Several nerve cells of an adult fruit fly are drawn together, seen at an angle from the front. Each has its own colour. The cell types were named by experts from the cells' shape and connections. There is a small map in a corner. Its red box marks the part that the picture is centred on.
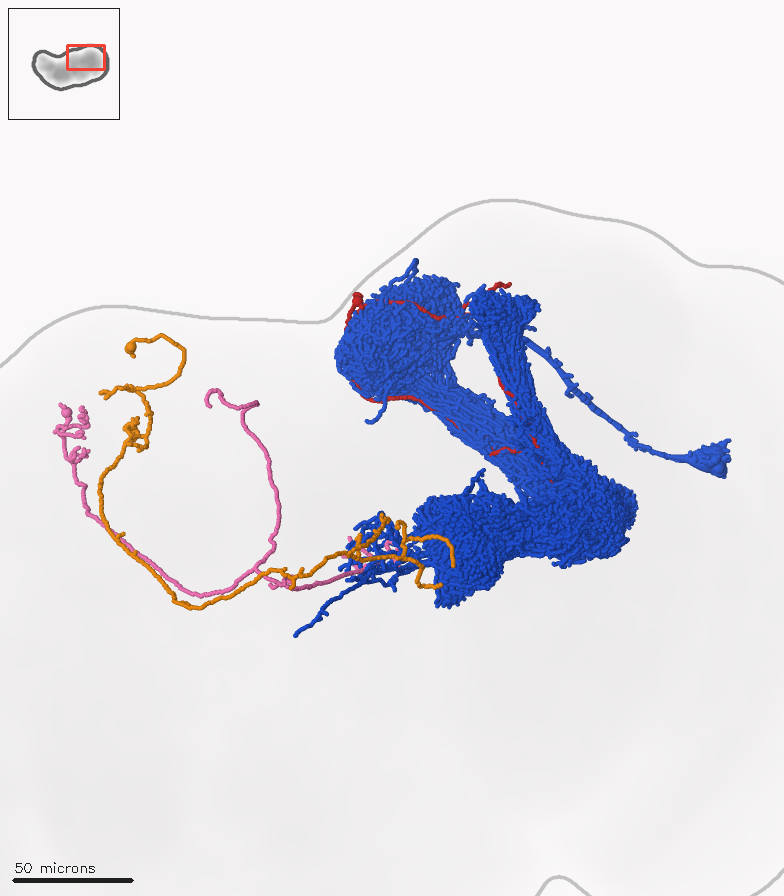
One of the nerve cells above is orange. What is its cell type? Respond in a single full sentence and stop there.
It is the cell type KCg-m to which this neuron belongs.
